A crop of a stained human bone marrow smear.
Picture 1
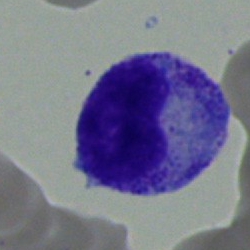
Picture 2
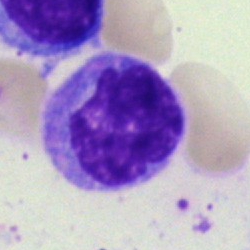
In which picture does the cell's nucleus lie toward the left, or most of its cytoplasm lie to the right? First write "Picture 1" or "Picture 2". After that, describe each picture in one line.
Picture 1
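In picture 1: The nucleus fills the left part of the cell.
In picture 2: The nucleus fills most of the cell and sits off-centre toward the right.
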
